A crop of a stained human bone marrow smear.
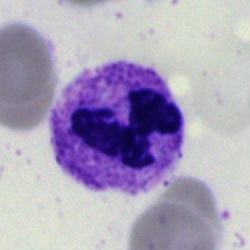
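Segmented neutrophil, centre of this stained bone marrow smear: roughly round outline, nucleus split into several connected lobes with dark, densely condensed chromatin, and small purple granules scattered all through the cytoplasm.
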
